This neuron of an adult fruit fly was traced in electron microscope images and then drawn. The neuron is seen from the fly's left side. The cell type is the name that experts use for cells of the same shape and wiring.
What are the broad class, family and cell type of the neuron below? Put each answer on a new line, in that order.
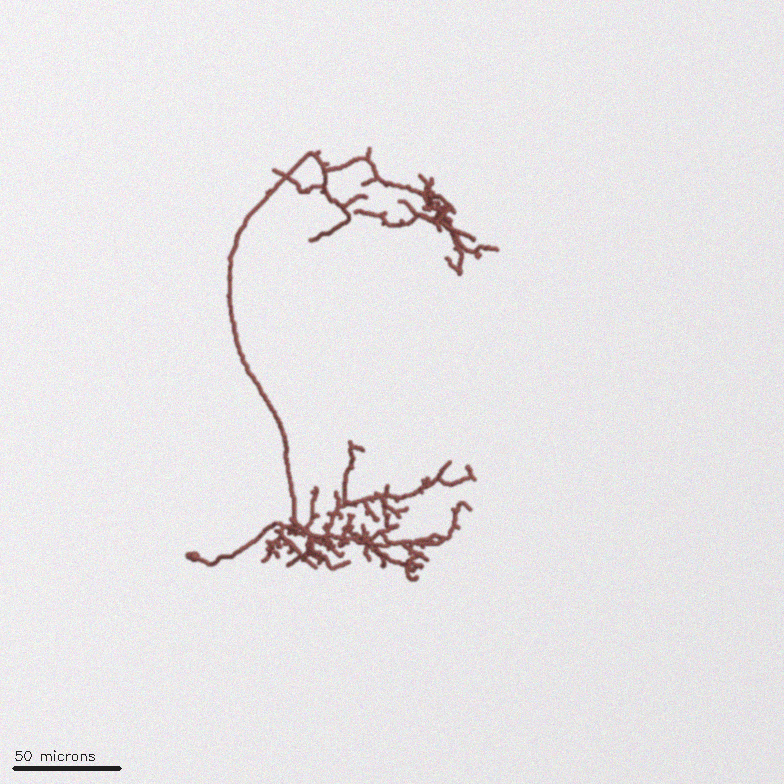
central-brain intrinsic neuron
hemilineage FLAa2
PRW012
